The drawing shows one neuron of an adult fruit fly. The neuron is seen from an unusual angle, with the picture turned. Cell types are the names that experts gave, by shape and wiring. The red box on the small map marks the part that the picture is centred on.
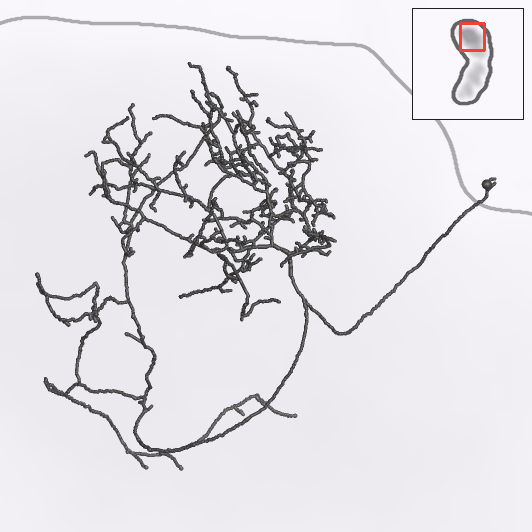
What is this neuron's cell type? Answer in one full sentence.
It is AVLP451 that this neuron is, by cell type.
